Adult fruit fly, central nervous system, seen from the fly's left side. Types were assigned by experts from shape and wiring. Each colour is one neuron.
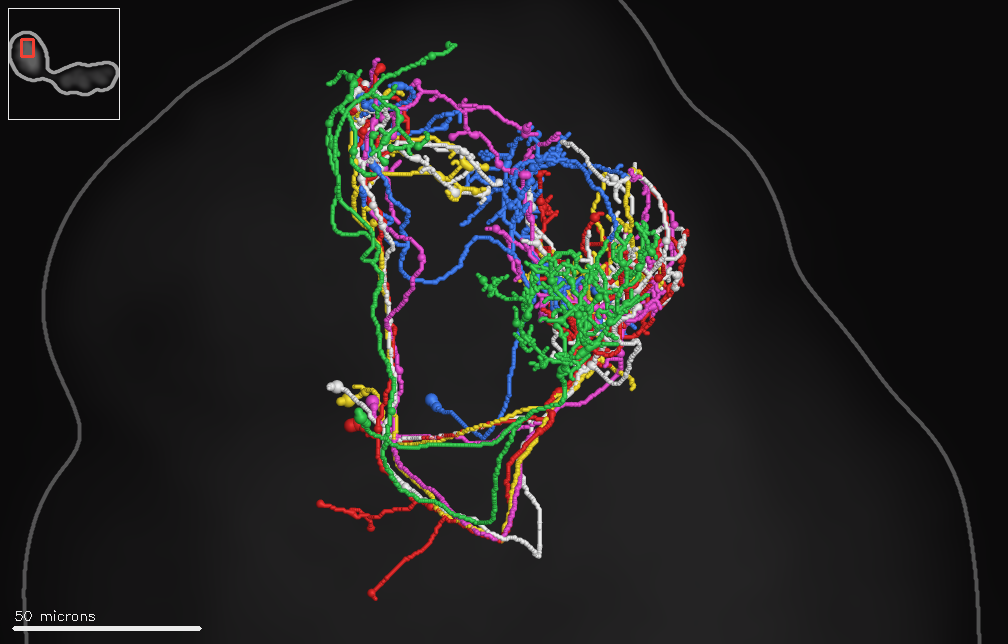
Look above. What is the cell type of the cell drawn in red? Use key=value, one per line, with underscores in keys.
cell_type=LHAV2b7_a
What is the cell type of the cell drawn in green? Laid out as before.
cell_type=CB2802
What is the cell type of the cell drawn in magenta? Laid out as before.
cell_type=LHAV2c1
